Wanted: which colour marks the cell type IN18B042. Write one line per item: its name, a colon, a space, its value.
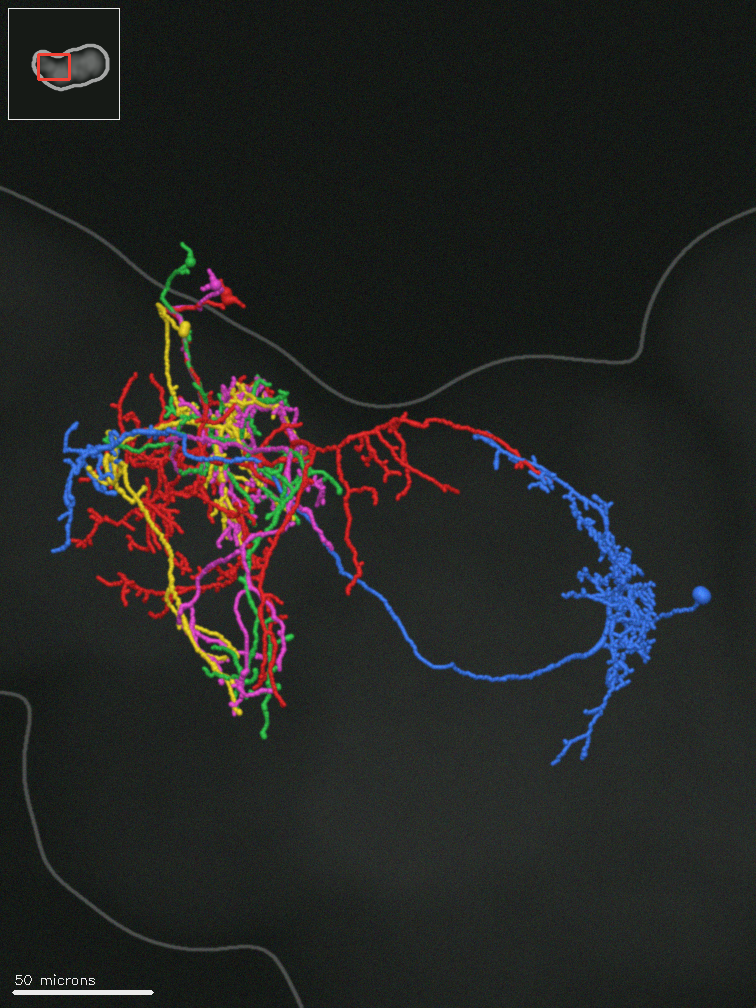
colour: red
